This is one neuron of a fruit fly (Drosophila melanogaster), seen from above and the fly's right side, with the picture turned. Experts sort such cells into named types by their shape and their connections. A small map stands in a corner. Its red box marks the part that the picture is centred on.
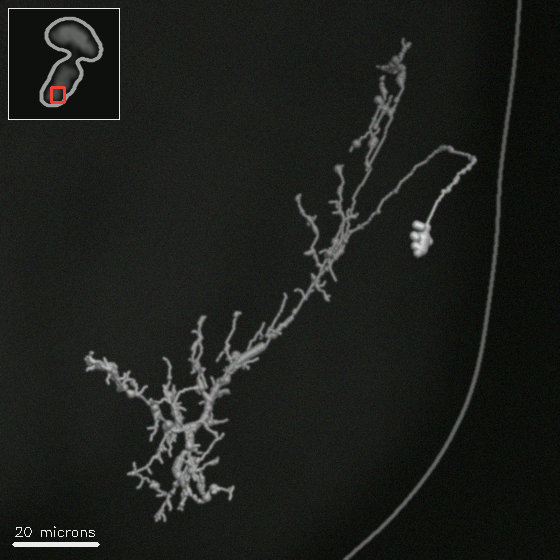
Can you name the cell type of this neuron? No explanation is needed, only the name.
IN09A028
